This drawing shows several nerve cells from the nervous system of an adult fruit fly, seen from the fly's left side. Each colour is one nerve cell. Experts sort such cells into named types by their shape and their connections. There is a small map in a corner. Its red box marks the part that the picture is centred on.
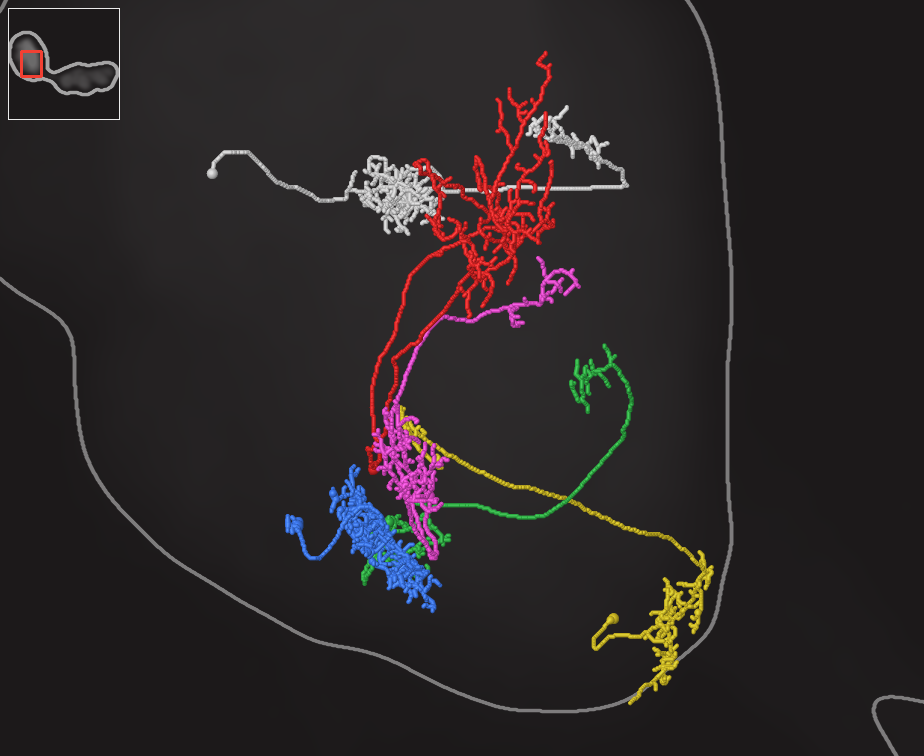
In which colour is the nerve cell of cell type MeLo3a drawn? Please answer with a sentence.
The colour is red.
